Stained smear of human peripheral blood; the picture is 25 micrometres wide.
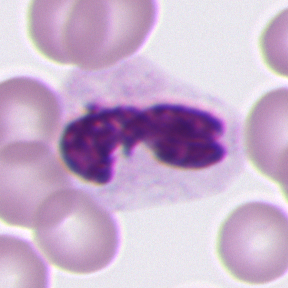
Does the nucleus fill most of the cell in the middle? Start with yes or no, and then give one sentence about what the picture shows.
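No. The cytoplasm is abundant and pale pinkish-lilac.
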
